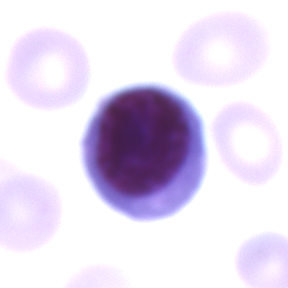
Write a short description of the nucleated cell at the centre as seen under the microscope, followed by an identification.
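The outline here is roughly round and smooth. Most of the cell is taken up by the nucleus, which sits toward the upper part. The cytoplasm is just a narrow rim around it, widest below the nucleus, and you won't find any granules in it. This one is a normoblast.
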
